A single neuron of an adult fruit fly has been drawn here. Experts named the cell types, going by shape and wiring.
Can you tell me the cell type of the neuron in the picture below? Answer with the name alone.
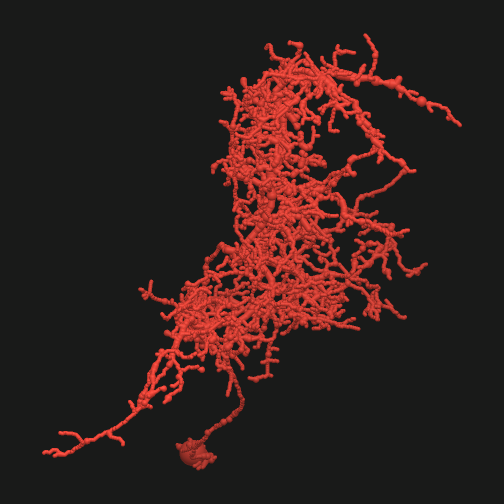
PS065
